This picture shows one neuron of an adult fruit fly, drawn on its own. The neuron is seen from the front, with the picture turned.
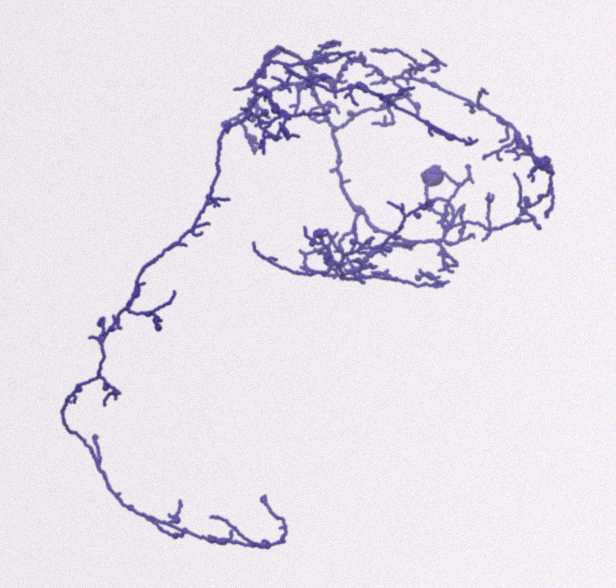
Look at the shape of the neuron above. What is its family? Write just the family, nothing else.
hemilineage 19A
